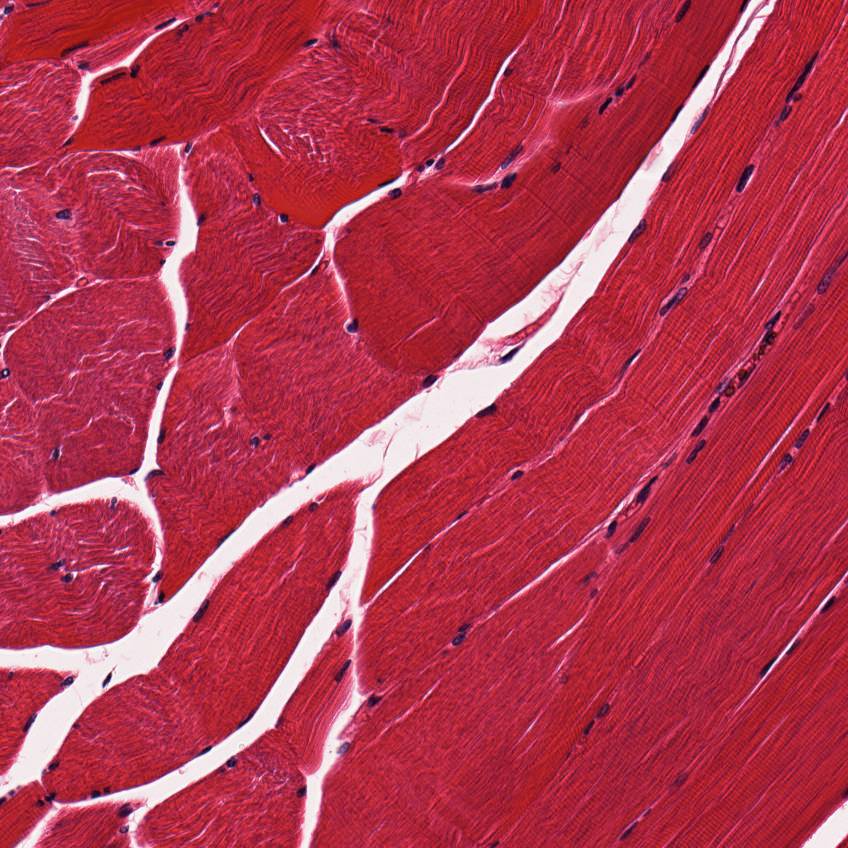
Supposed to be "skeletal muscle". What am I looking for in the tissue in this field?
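Let me start on the right, where the fibres cut lengthwise carry fine transverse cross-striations, and that sits well with skeletal muscle.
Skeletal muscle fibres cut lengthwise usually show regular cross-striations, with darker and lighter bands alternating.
Over on the left, the transversely cut fibres are polygonal and packed closely against one another in groups, which fits as well.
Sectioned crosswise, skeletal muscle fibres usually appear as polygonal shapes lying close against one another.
I also notice that the fibre nuclei are flattened and dark, lying at the edges of the fibres rather than in their centres. And the fibre cytoplasm is stained red by eosin, deeply and evenly.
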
